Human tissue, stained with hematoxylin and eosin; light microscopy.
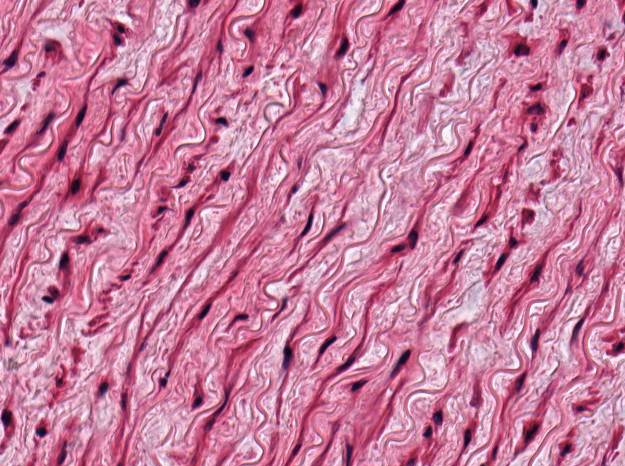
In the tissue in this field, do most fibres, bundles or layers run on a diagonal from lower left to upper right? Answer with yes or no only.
Yes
